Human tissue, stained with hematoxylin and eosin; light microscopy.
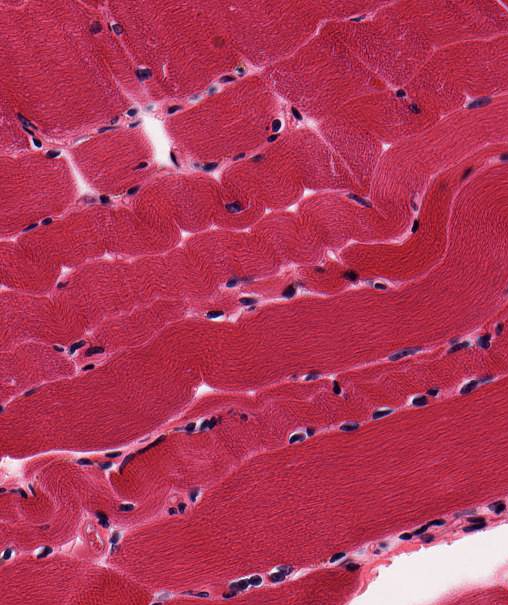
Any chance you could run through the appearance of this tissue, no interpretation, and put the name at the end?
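Long fibres cross field left to right in roughly parallel bands. Nuclei at fibre edges, not centres; dark, flattened, elongated along fibre length. Fibre cytoplasm deep, even red-pink. Tissue: skeletal muscle.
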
